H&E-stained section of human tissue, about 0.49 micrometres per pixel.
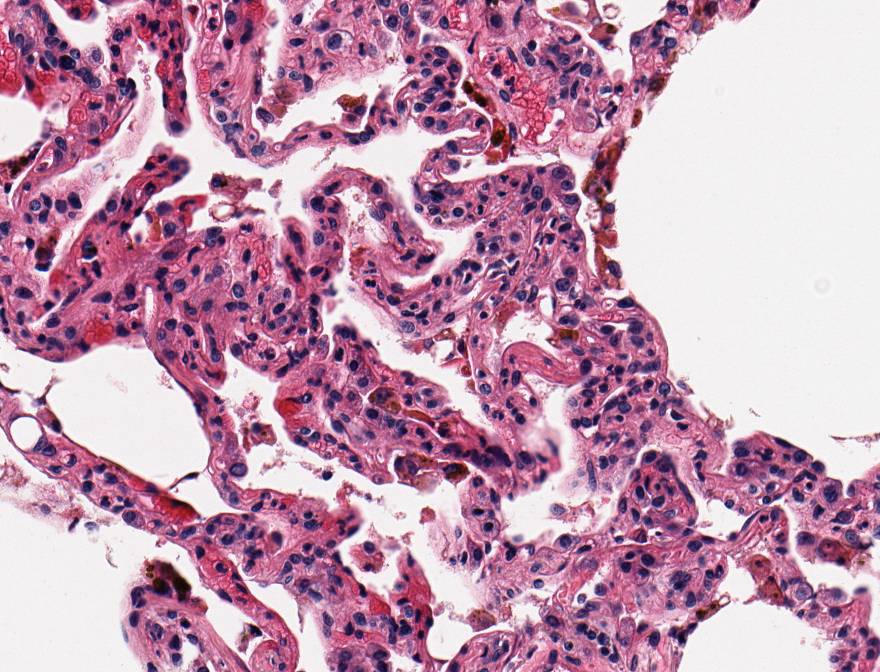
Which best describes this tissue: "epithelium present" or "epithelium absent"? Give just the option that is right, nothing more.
Epithelium present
